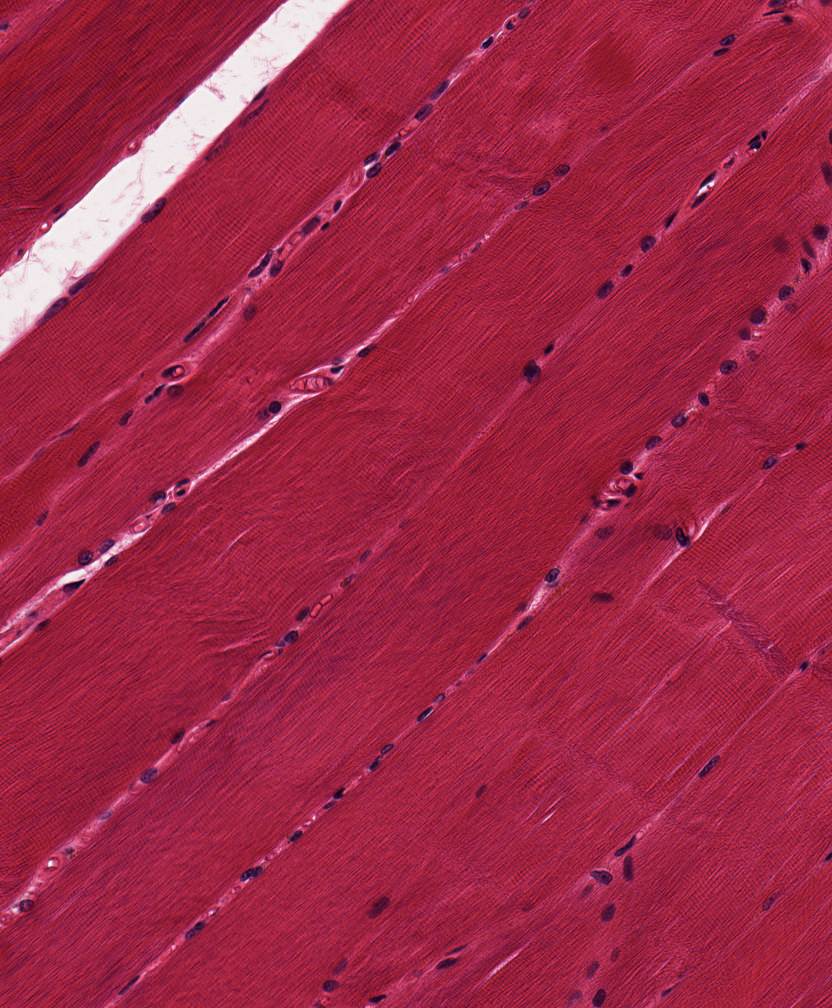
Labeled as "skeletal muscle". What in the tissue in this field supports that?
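It's skeletal muscle, and what goes with that is the fibres: long and parallel, cut lengthwise, running diagonally from lower left to upper right, side by side without branching or joining one another.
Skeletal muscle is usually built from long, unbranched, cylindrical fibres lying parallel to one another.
The rest is simply what's there: most nuclei are dark, elongated and sit at the fibre edges, and thin strands of pale connective tissue between fibres hold small capillaries containing red blood cells.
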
